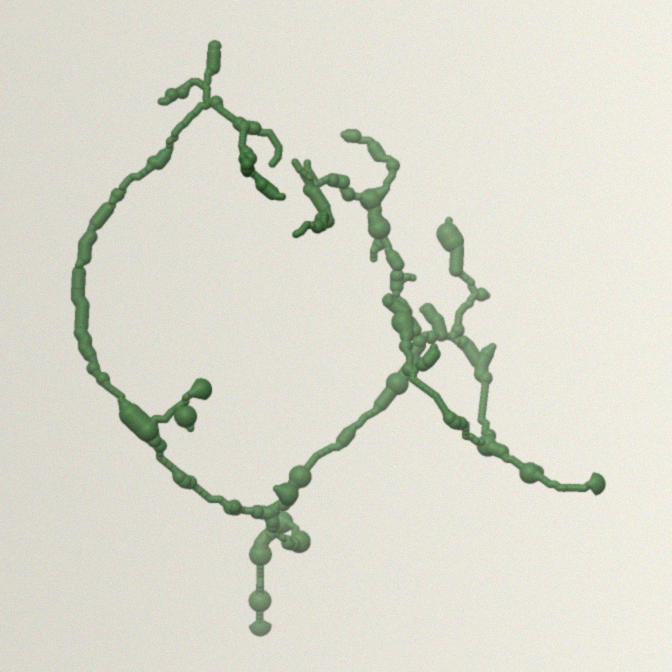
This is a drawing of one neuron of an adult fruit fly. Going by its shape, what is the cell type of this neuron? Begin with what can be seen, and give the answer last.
The drawing shows no cell body. In this view it is about as wide as it is tall. It is a sensory neuron entering the brain. Its cell type is BM_Hau.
